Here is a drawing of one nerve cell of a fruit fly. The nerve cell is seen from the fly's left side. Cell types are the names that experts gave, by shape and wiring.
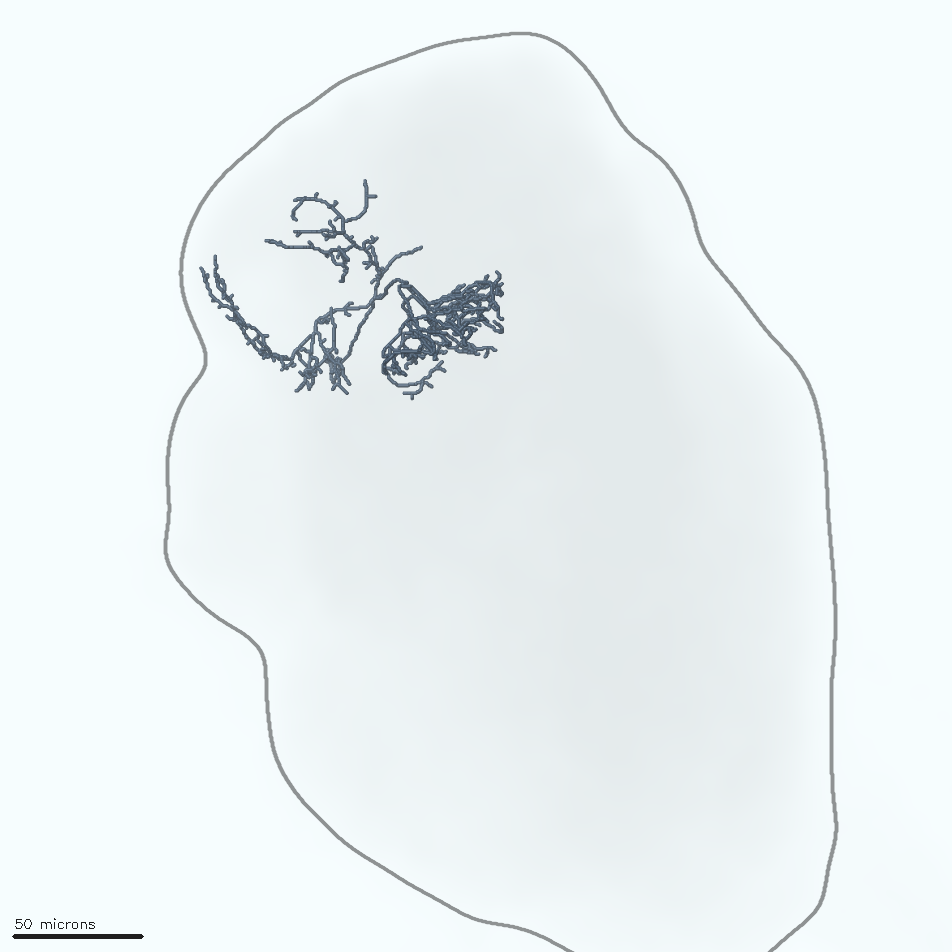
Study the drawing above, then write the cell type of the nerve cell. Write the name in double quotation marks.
"FB5E"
